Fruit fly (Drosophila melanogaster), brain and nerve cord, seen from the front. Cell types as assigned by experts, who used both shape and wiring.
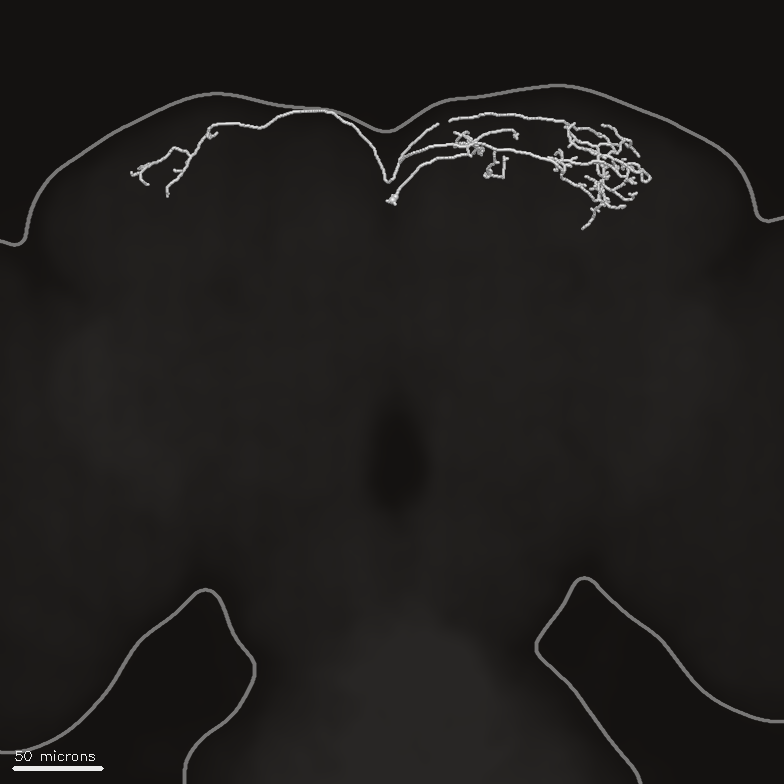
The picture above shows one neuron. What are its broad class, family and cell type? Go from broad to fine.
central-brain intrinsic neuron; hemilineage SMPad1; SMP105_b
